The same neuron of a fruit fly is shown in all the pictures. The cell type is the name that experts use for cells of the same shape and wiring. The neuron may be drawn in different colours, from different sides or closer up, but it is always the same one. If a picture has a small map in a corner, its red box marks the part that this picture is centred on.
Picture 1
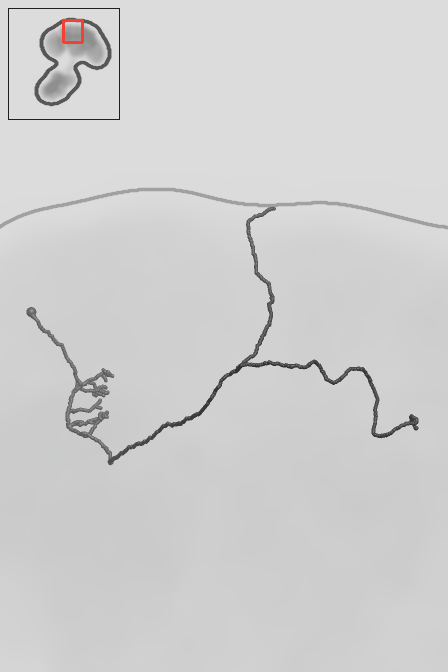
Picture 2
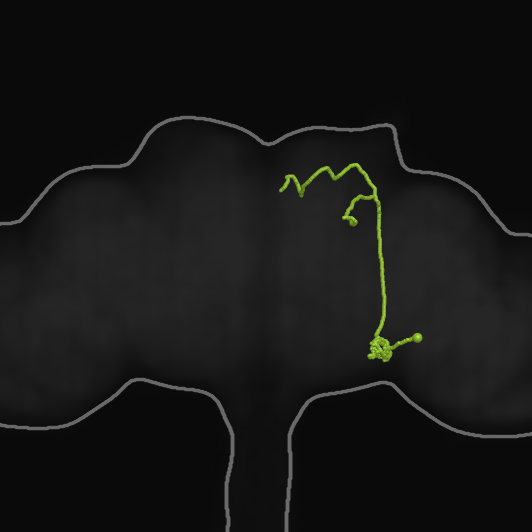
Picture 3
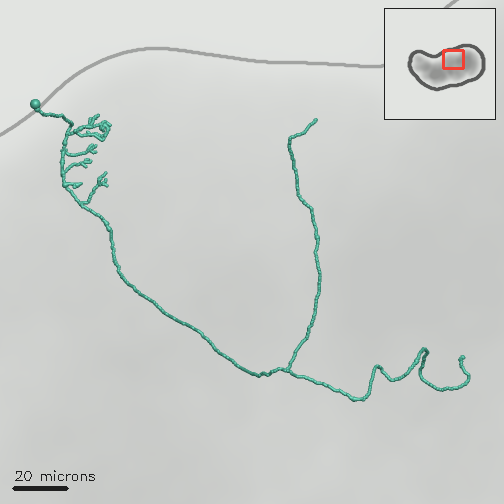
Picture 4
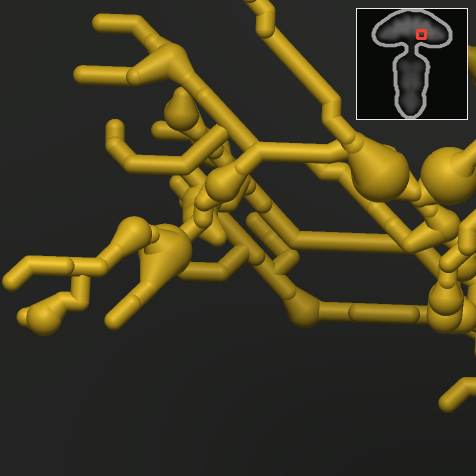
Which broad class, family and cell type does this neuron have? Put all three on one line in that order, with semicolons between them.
central-brain intrinsic neuron; class Kenyon Cell; KCab-s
